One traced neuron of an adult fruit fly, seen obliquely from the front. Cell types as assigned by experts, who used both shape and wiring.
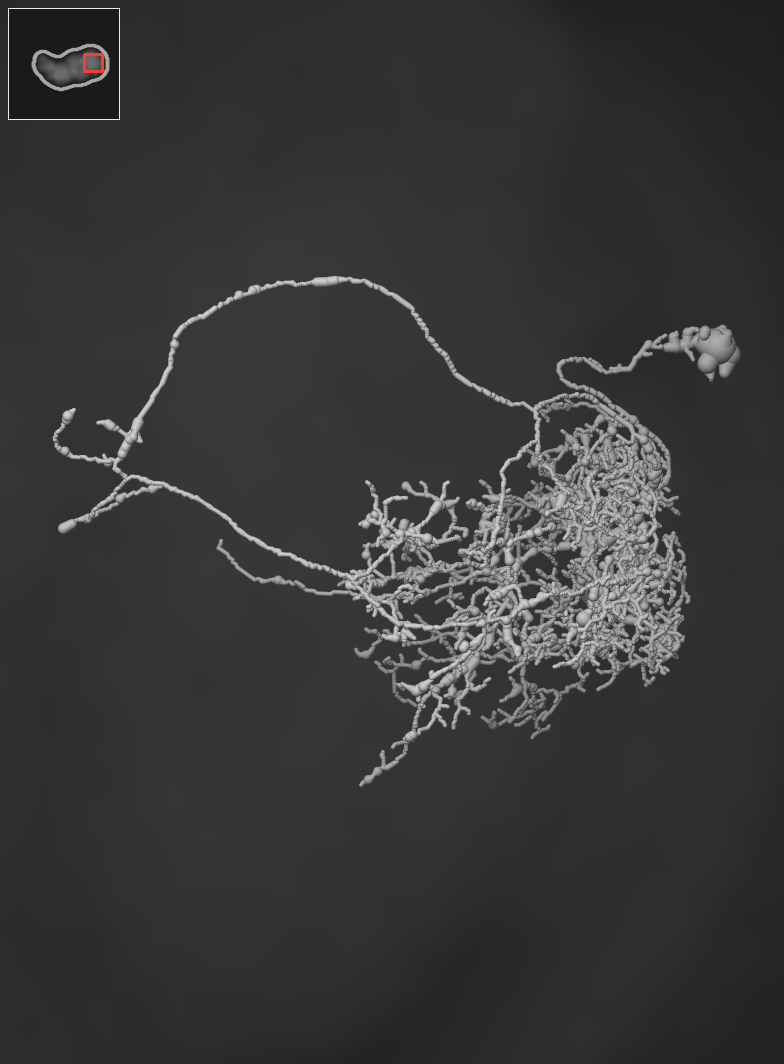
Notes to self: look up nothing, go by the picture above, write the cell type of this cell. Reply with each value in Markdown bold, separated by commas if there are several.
**AVLP435_b**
